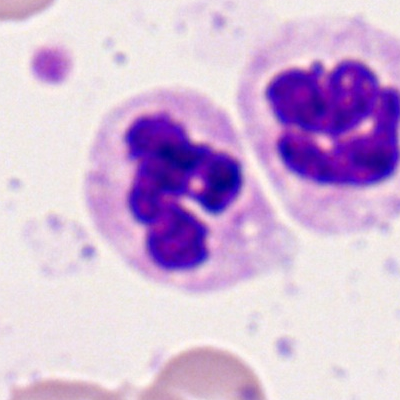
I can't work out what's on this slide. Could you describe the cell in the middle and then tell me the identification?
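A smooth, roughly round outline bounds the cell. Its chromatin is dense, dark purple and clumped. The cytoplasm is plentiful and pale pinkish-lilac, with no large orange-red granules. It is a segmented neutrophil.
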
